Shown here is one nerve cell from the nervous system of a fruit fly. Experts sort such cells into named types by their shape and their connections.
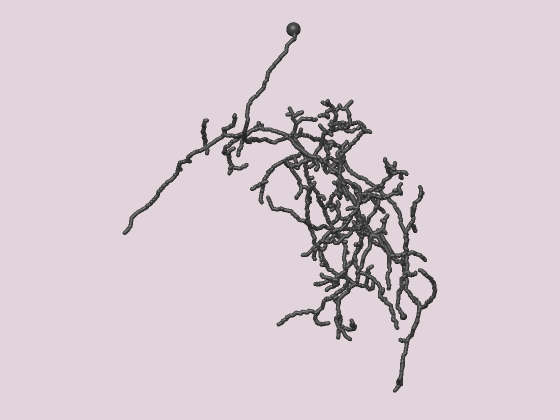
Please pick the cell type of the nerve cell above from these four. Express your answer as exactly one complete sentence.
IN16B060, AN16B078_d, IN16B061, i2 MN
The cell type given to this nerve cell is IN16B061.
